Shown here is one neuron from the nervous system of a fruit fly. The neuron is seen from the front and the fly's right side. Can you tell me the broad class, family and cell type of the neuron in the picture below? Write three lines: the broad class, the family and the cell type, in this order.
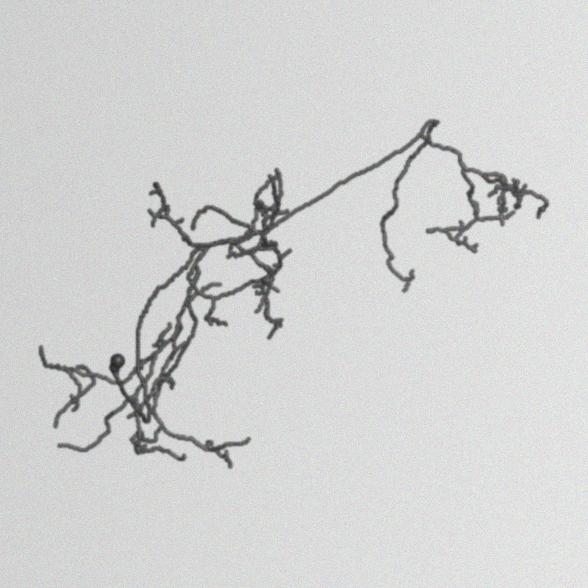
central-brain intrinsic neuron
hemilineage SIPa1_ventral
SMP022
